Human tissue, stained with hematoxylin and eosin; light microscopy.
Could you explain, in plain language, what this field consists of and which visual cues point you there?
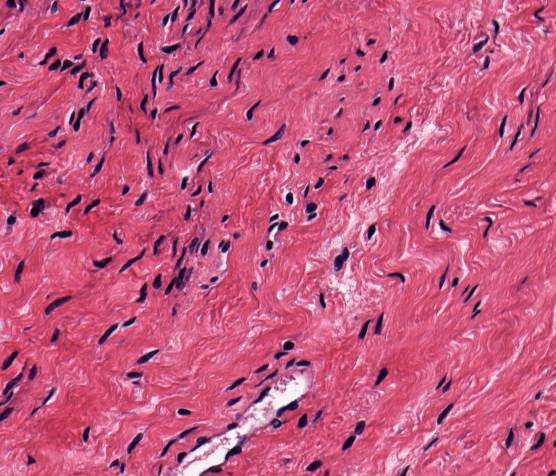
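The tissue shown is dense connective tissue. Wavy eosinophilic collagen bundles interlace irregularly, with dark, elongated, spindle-shaped nuclei among them, many slightly wavy.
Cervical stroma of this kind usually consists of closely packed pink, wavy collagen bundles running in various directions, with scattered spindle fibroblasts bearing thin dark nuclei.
The spindle cells have no cytoplasm distinct from the surrounding collagen, and no epithelium is present, so the field is extracellular collagen with scattered nuclei rather than a sheet of touching cells such as nonkeratinized stratified squamous epithelium.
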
